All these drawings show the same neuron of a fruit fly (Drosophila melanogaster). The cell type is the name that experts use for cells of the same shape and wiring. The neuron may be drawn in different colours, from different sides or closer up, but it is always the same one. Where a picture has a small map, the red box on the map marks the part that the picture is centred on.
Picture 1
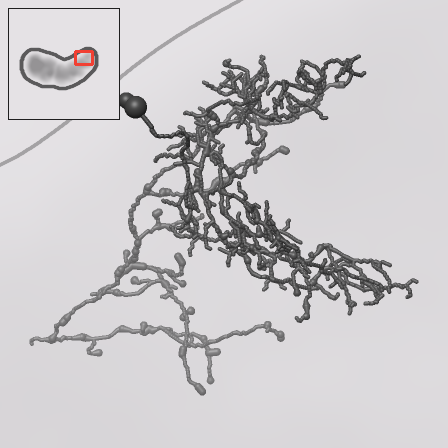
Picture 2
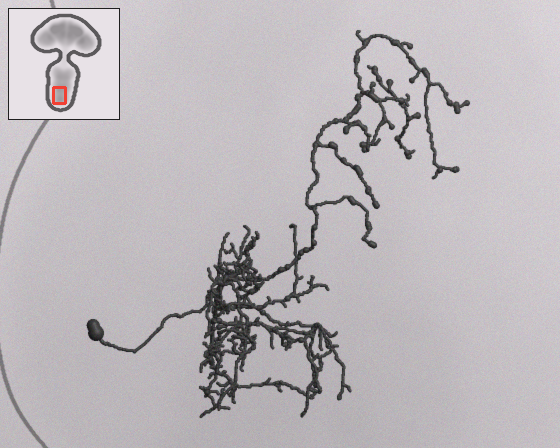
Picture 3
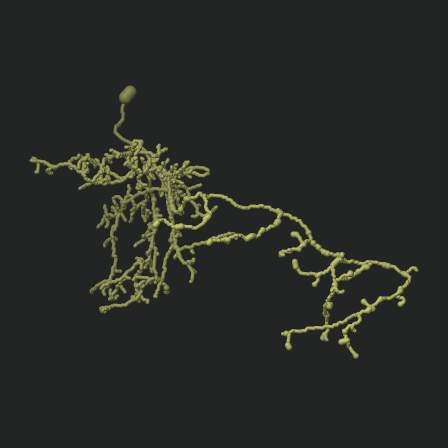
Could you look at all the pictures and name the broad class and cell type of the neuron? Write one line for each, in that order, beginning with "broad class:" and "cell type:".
broad class: nerve-cord intrinsic neuron
cell type: INXXX365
